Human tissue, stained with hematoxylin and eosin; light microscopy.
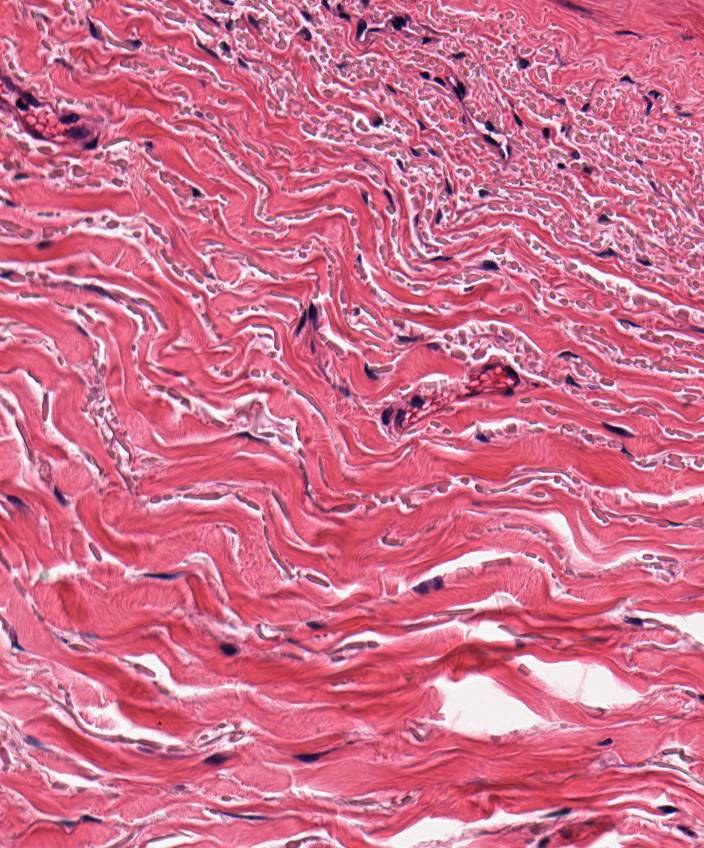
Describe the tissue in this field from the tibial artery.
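You'll see the collagen bundles here take a wavy course, mostly left to right. They're broad in the lower half and get finer toward the upper right. Fibroblast nuclei, dark, elongated and sparse, sit between the bundles and line up with them. There are small blood vessels with red blood cells in them at the upper left edge and just right of centre.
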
